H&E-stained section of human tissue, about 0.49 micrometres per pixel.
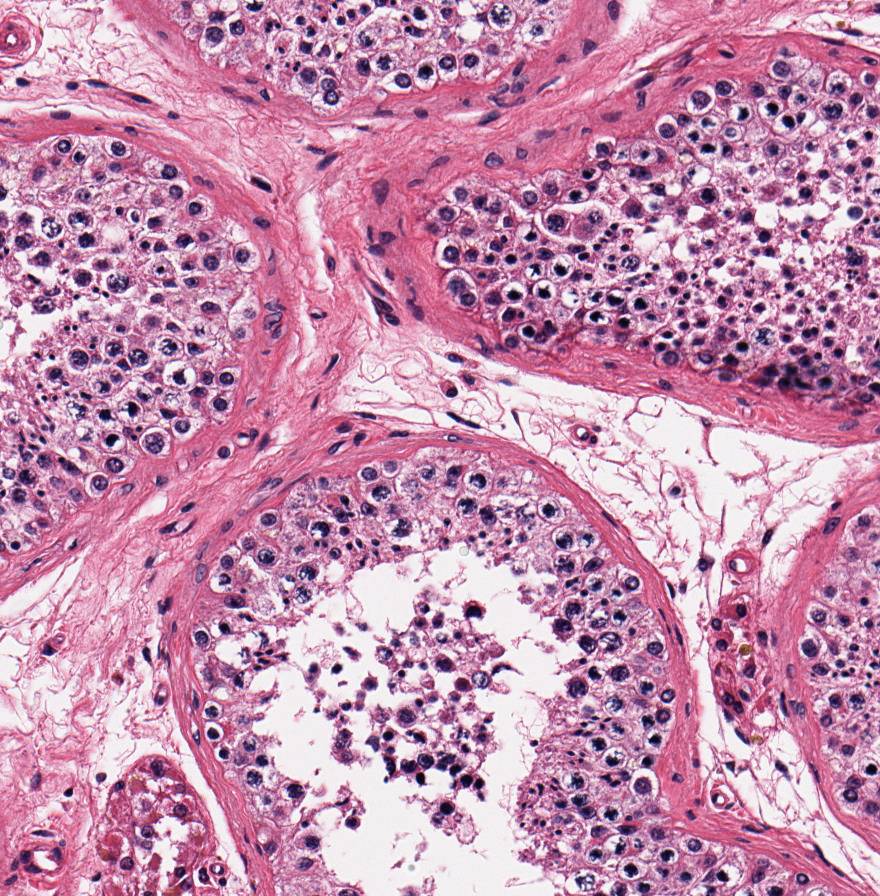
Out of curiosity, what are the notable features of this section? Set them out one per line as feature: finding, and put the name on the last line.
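Layout: several large rounded tubules in cross-section, narrow stroma bands between
Tubule wall: thick, layered, pink, with flattened spindle-shaped nuclei
Cells within tubules: many show pale cytoplasm ringing a large round nucleus, coarse chromatin
Stroma at right centre: loose, pale, fine wispy fibres
Name: testis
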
